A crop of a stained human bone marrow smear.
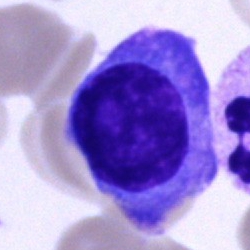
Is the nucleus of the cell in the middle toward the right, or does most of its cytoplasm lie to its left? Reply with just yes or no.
No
